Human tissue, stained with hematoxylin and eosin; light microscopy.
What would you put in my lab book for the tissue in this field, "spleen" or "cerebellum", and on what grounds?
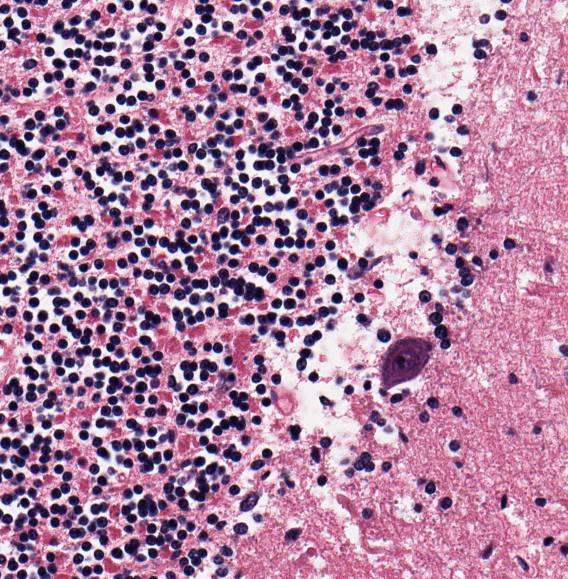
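This is cerebellum.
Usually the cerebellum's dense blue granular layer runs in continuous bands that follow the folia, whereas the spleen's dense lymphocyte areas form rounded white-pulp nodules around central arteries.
See how the dense layer of small dark nuclei here fills the left two-thirds as one broad layer beside a pale pink, sparsely cellular layer on the right, a band rather than a nodule. At the border between them, right of centre in the lower half, sits a single large Purkinje cell with a flask-shaped, purple-staining cell body.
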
